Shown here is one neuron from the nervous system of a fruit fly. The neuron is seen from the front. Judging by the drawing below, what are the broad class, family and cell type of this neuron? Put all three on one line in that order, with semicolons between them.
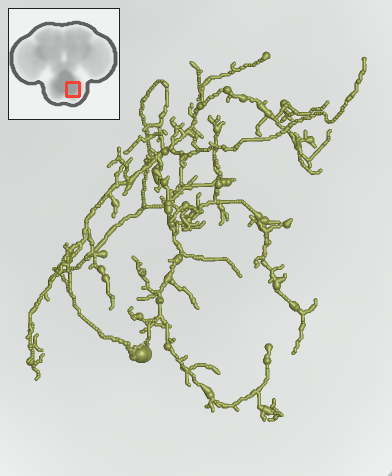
nerve-cord intrinsic neuron; hemilineage 03A; IN03A090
